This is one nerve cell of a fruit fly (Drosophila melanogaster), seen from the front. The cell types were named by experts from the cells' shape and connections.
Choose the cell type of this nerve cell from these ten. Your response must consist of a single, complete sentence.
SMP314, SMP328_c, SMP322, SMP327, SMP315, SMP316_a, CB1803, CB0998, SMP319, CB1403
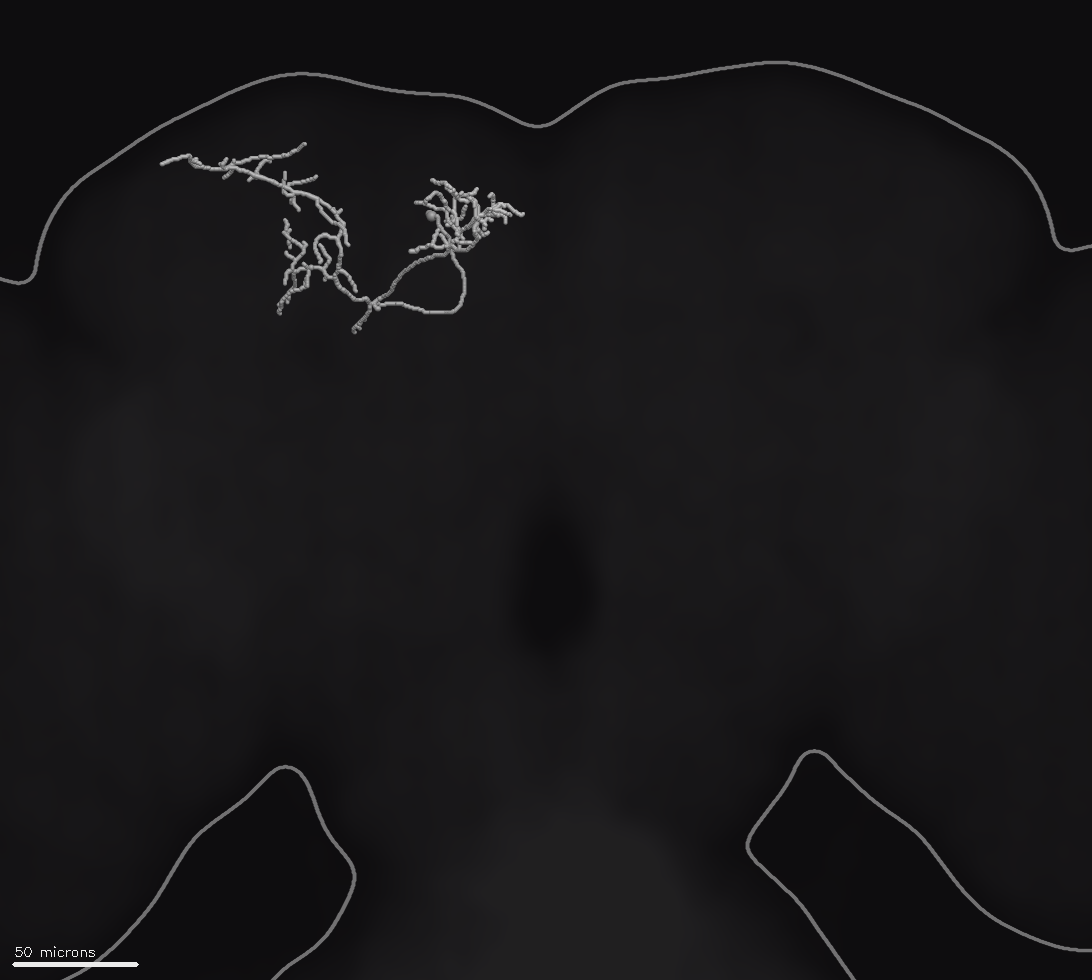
The nerve cell here falls under cell type SMP319.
